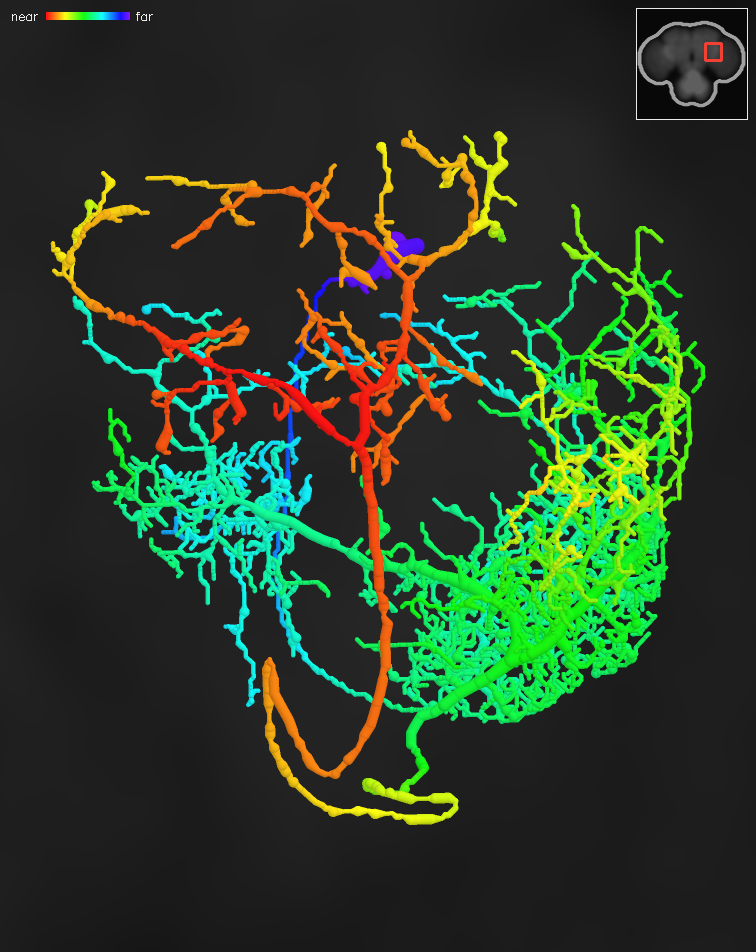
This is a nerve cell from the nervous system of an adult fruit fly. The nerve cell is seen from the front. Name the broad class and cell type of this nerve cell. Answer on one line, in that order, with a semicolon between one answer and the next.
central-brain intrinsic neuron; AVLP479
